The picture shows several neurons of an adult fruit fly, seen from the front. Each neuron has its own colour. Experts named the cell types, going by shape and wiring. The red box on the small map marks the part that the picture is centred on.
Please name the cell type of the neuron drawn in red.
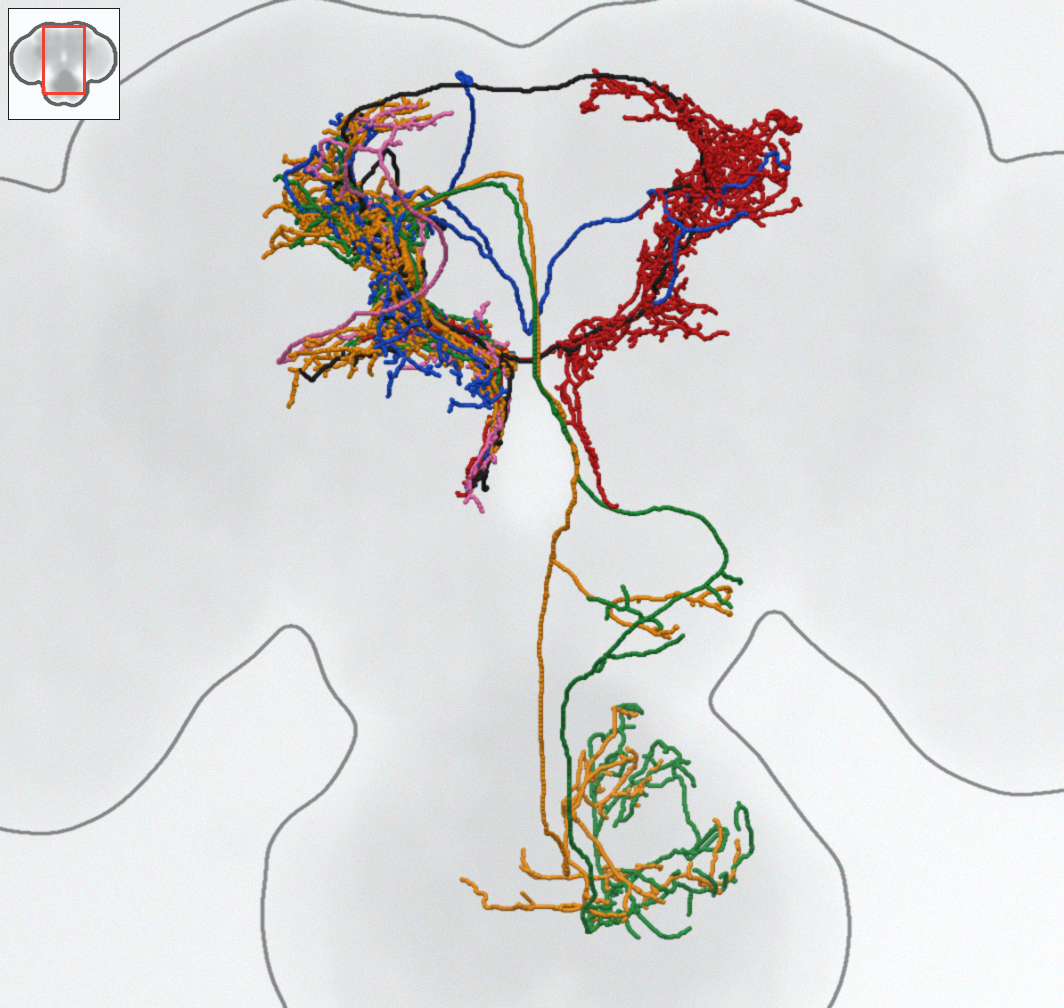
SIP133m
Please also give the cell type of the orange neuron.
pMP2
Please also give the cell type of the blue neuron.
ICL013m_a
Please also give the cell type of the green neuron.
DNp60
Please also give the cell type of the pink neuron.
aIPg7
